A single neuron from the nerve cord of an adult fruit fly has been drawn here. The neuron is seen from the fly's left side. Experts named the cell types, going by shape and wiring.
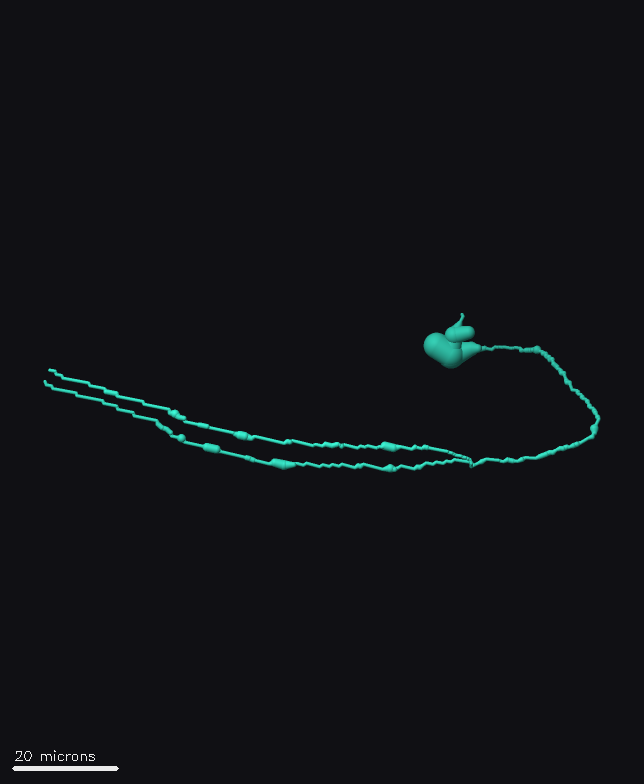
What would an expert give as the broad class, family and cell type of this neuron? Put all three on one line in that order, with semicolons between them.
ascending neuron; hemilineage 01A; AN01A089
